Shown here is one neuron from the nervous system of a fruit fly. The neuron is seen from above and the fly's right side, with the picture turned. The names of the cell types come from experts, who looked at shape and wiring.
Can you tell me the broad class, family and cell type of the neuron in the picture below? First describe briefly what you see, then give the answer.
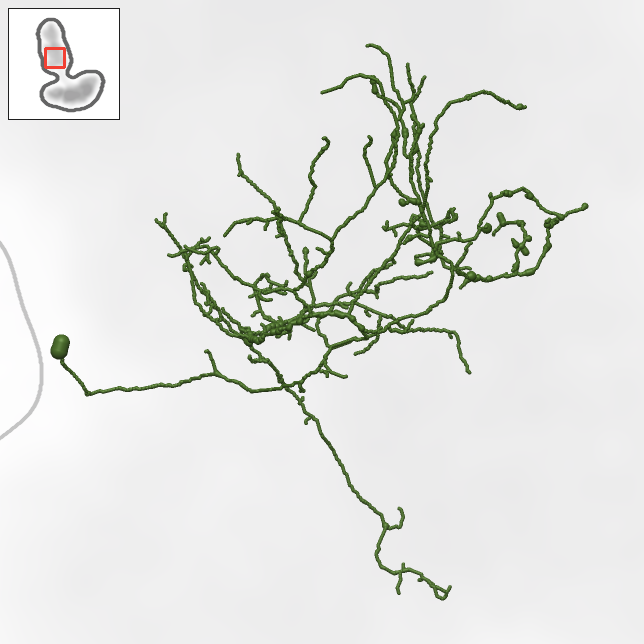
It lies in the nerve cord. The cell body is on the left of the picture. Dozens of branch ends can be seen. This is a nerve-cord intrinsic neuron. Its family is hemilineage 03B. Its cell type is IN03B065.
